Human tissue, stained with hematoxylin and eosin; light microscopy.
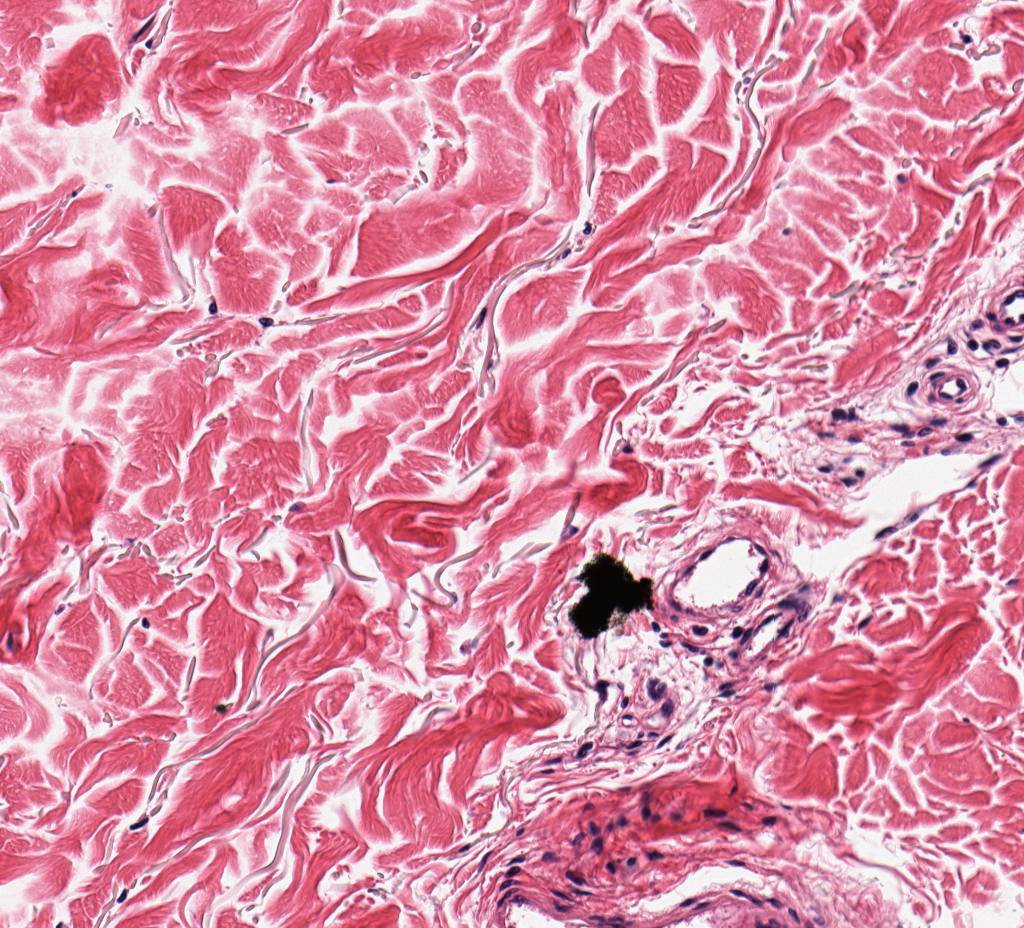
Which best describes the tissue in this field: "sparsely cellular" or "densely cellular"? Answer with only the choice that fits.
Sparsely cellular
